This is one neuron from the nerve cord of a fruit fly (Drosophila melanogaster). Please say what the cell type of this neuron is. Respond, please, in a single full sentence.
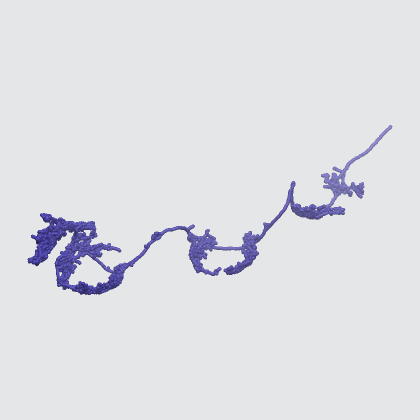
The cell type designation of this neuron is AN01B002.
